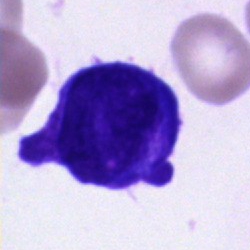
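Blast, the central cell in a stained bone marrow smear. A broad rounded bleb juts out on its left side, and a smaller one protrudes at the lower right edge. I can make out no granules in the cytoplasm, and no clear vacuoles either.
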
